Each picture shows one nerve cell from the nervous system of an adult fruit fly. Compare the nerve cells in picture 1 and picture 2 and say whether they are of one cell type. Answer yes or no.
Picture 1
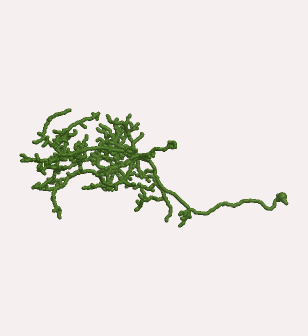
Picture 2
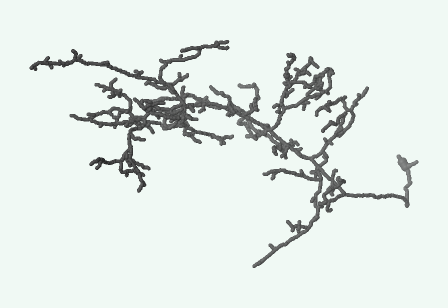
no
